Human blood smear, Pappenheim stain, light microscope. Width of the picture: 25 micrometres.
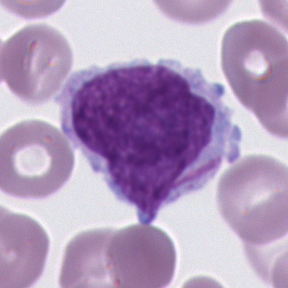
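Atypical promyelocyte, the central nucleated cell. The nucleus, as I see it, is roughly triangular, tapering to a point at the bottom. Its chromatin seems finely granular and evenly spread, free of coarse dark clumps. The cytoplasm forms a narrow rim, widest on the right, where small rounded knobs bulge out. The cell measures about 17 by 14 micrometres; its nucleus, about 13 micrometres across, fills about 70% of the cell's area.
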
